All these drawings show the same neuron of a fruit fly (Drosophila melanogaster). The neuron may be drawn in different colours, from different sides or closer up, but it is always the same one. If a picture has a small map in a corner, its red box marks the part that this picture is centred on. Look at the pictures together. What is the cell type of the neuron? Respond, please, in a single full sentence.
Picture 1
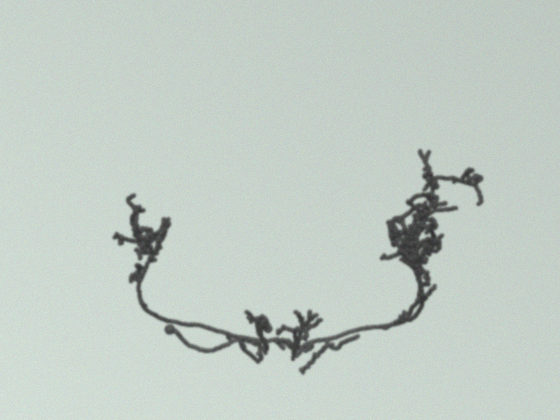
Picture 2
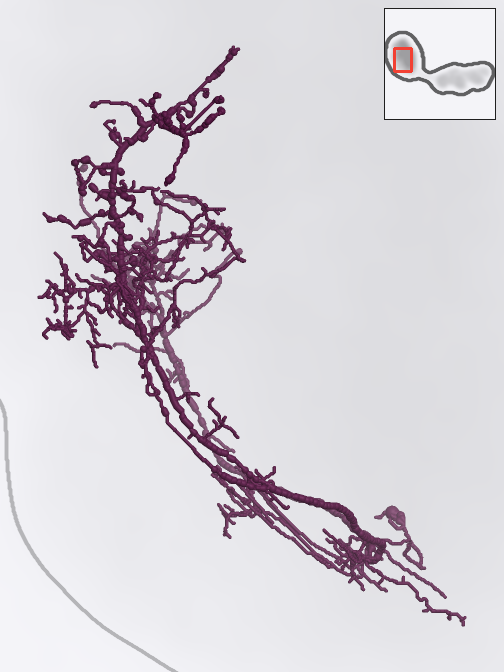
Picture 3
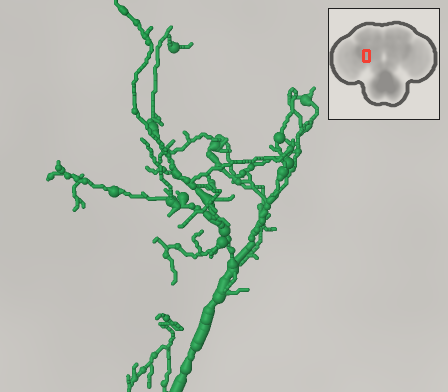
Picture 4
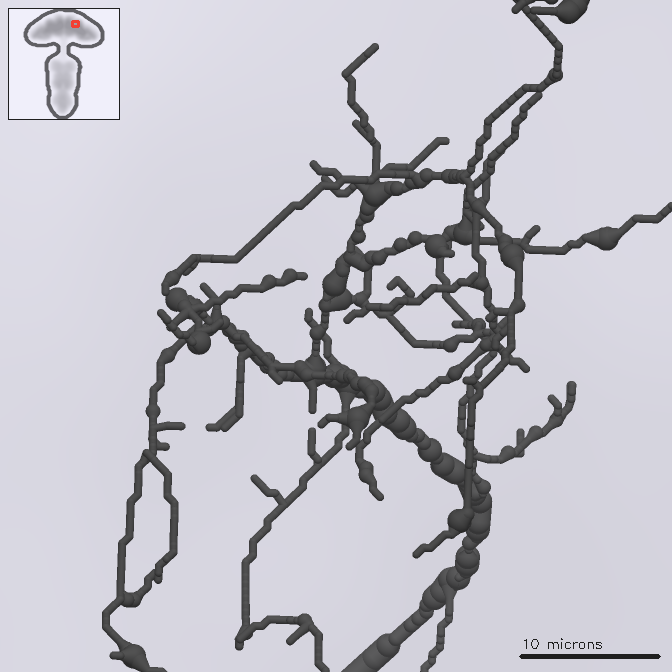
The cell type carried by this neuron is AVLP608.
